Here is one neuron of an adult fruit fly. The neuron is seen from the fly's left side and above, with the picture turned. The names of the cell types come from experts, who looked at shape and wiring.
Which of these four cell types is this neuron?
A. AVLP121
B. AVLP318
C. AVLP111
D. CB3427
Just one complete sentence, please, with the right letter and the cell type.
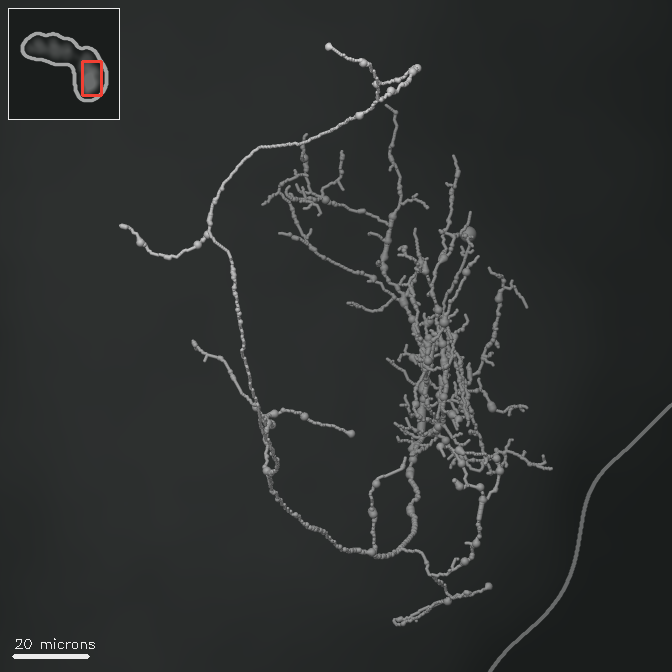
What option A names, AVLP121, is the cell type of the neuron.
